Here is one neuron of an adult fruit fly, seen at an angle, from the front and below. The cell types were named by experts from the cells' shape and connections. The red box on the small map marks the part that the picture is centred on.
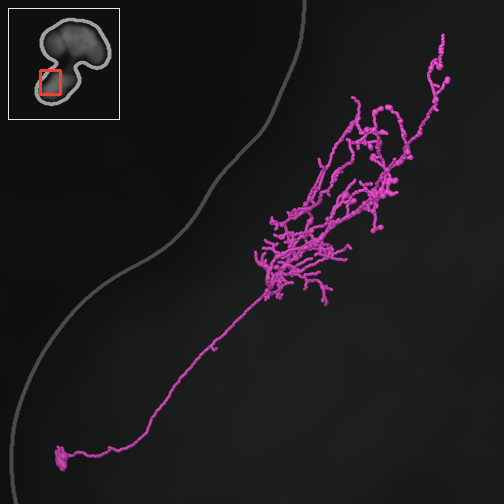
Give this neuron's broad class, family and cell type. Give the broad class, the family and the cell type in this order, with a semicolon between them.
nerve-cord intrinsic neuron; hemilineage 16B; IN16B047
